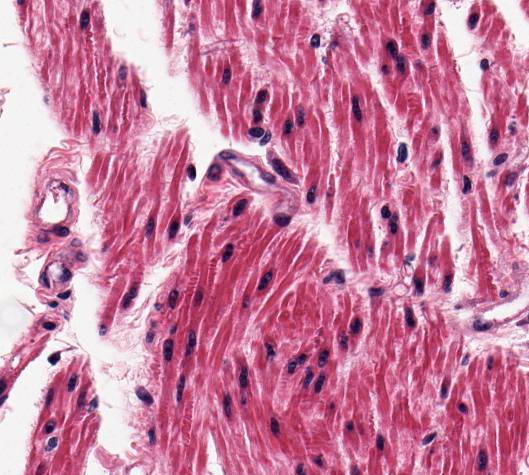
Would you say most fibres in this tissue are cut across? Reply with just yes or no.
No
